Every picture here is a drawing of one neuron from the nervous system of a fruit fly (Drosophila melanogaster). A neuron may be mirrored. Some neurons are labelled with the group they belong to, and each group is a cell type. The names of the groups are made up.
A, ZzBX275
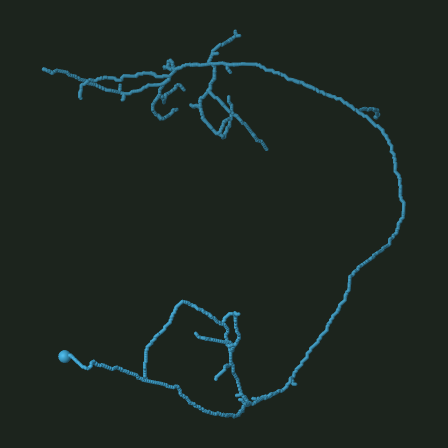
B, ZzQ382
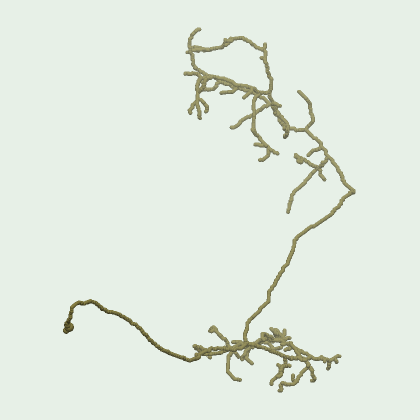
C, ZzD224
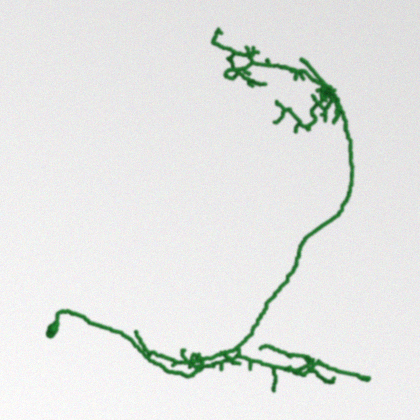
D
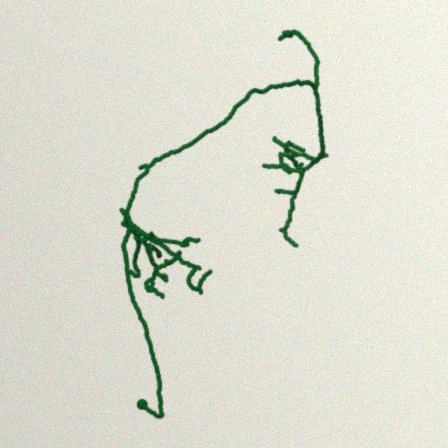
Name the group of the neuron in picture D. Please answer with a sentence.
It belongs to ZzBX275.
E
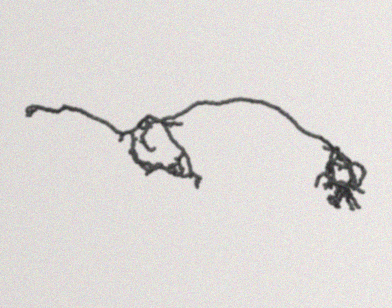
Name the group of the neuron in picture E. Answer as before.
It belongs to ZzQ382.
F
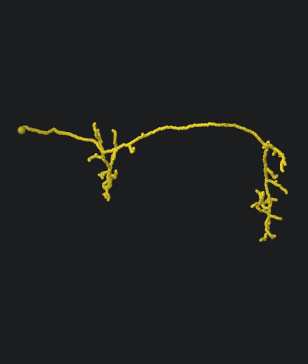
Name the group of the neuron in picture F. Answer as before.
It belongs to ZzBX275.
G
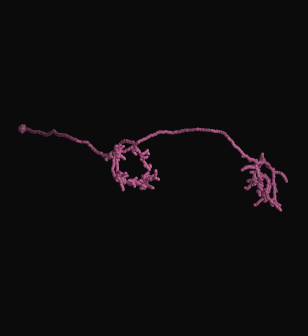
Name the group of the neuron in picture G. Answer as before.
It belongs to ZzQ382.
